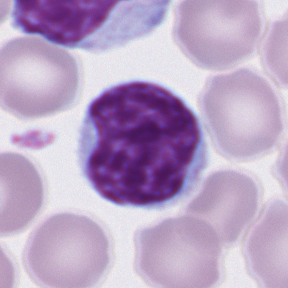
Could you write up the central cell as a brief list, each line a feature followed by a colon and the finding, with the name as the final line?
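Chromatin: dark purple, coarsely clumped.
Nucleoli: looking closely, none visible.
Cytoplasm: a thin pale blue-grey rim, widest at the left.
Surface: no projections anywhere.
Name: typical lymphocyte, then.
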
